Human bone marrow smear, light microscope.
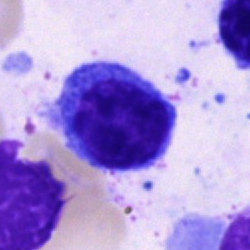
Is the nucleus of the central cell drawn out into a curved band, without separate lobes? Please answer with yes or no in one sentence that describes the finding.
No, this cell has one compact round or oval nucleus.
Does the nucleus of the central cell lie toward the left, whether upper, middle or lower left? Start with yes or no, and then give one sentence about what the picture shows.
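No. The nucleus sits off-centre toward the right of the cell.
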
